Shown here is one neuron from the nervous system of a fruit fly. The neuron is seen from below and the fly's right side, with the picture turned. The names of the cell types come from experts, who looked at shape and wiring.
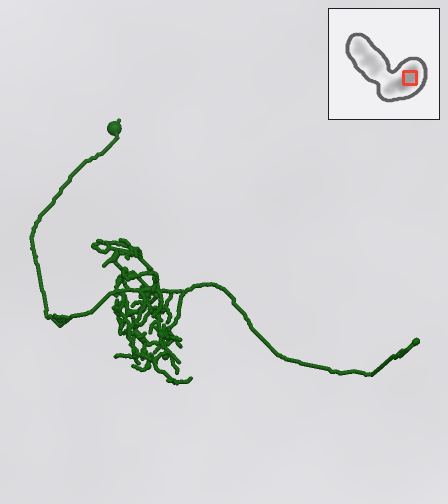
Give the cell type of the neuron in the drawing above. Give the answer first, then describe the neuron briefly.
The cell type is FC1B. Its broad class is central-brain intrinsic neuron. It lies in the brain. The cell body can be seen at the upper left of the picture. The picture shows dozens of branch ends.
